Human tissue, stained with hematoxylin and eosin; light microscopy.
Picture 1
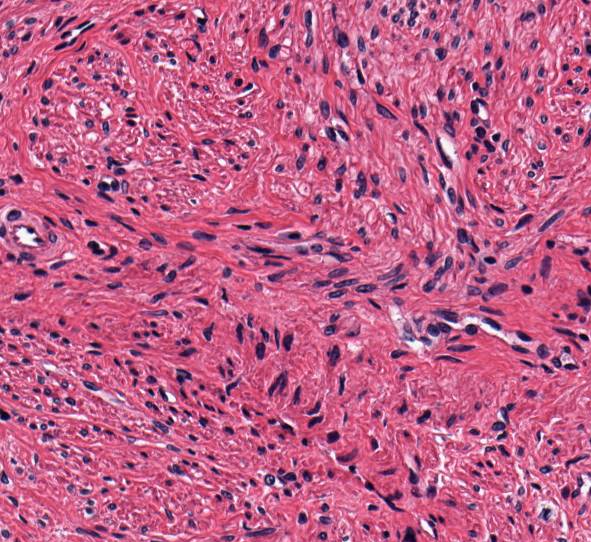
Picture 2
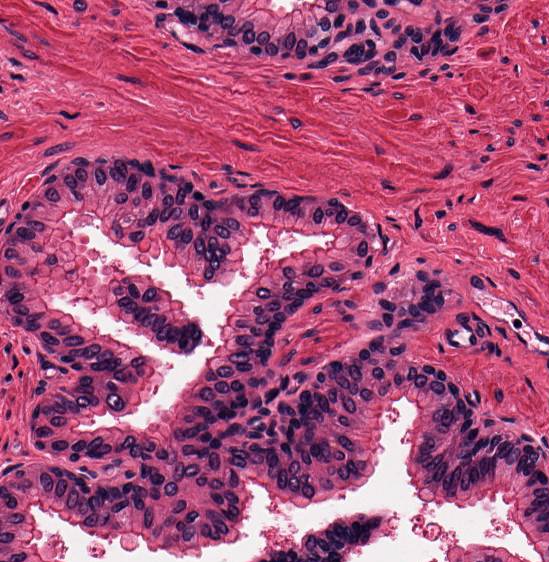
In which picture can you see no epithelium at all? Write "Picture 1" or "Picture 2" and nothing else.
Picture 1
